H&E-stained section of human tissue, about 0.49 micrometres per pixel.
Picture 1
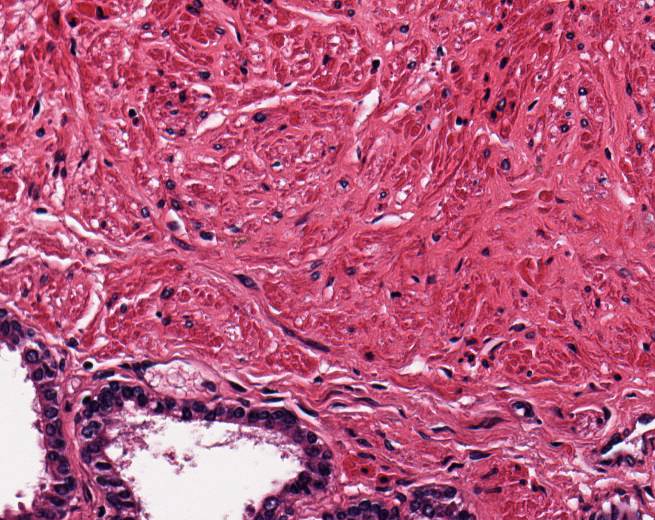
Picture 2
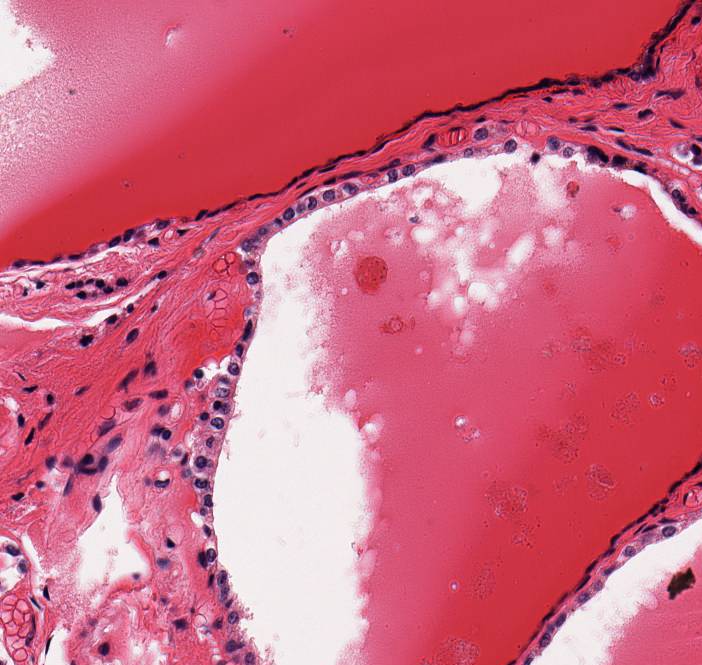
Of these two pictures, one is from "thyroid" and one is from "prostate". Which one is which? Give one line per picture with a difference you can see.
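Site of picture 1: prostate. The smooth muscle cells have abundant bright pink cytoplasm and elongated dark nuclei.
Site of picture 2: thyroid. The lining cells have small round dark nuclei.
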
